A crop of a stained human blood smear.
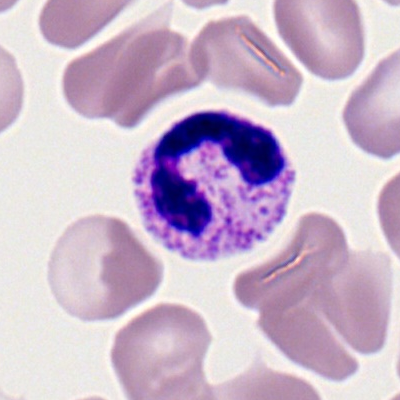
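Band neutrophil in a stained blood smear. First, the nucleus is one curved band around the top and left of the cell. Second, the band runs unbroken, not split into lobes. Third, the chromatin is dark purple and densely clumped; no nucleoli are visible.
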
